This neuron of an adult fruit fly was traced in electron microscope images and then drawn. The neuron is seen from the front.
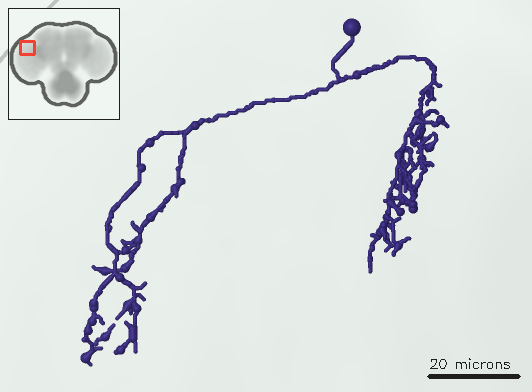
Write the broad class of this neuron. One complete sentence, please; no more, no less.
The broad class of the neuron is optic-lobe intrinsic neuron.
